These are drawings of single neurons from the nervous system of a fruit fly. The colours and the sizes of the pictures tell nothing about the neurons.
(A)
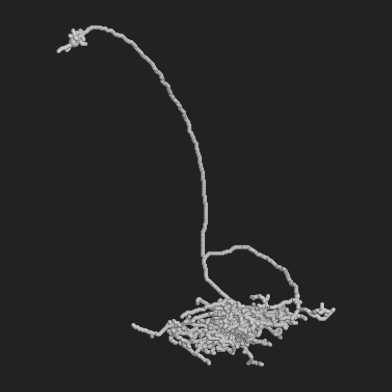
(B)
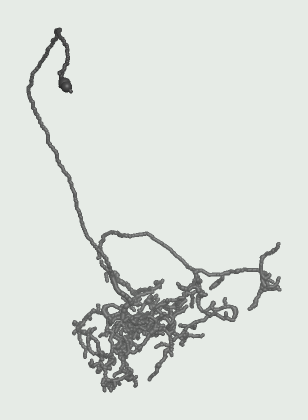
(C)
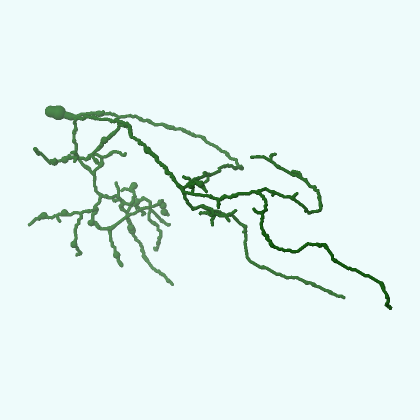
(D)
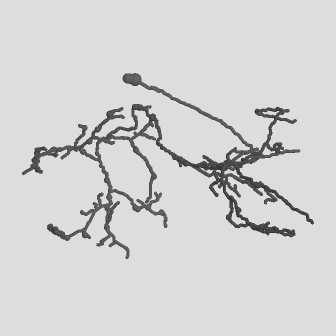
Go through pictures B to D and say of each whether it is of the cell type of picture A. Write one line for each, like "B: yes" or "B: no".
B: yes
C: no
D: no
